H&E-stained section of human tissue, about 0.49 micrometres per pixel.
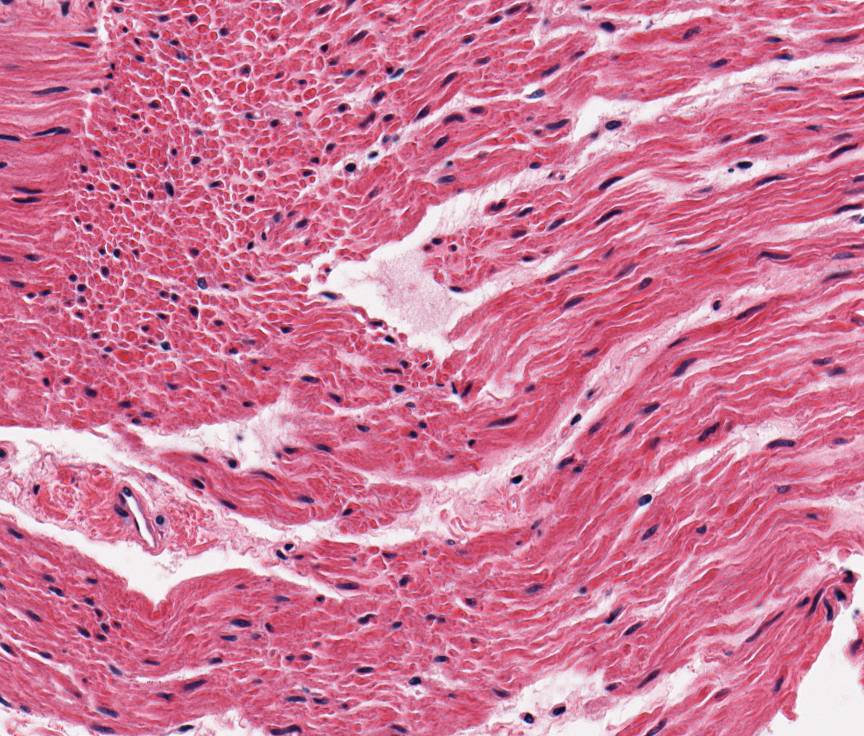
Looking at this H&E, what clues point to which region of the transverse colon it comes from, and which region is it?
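That's smooth muscle, cut across in the upper left into lots of small rounded to polygonal profiles. The nuclei are dark, oval to elongated, lying inside the fibres with their long axis along the fibre, and the cytoplasm stains a deep, even pink.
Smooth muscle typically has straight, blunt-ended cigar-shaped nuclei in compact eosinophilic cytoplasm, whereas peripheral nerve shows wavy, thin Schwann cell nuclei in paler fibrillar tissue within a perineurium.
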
